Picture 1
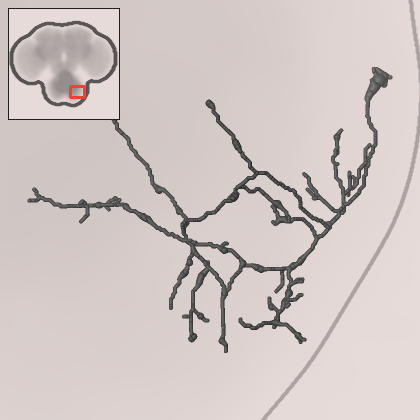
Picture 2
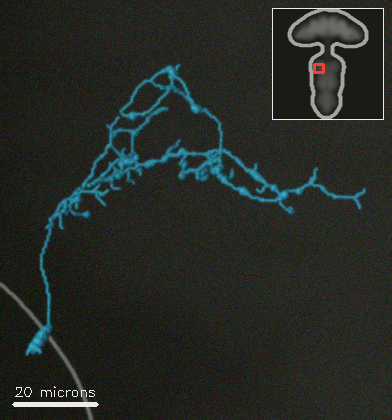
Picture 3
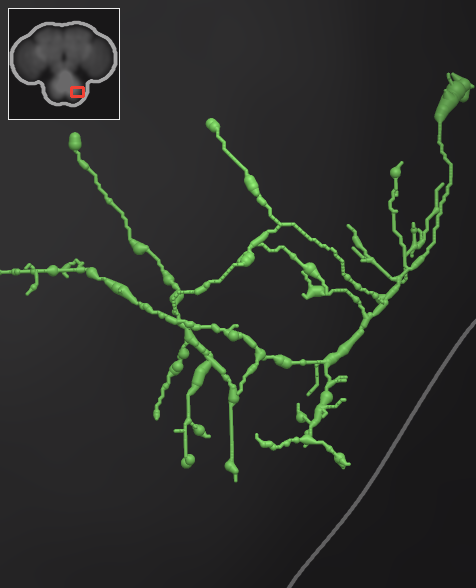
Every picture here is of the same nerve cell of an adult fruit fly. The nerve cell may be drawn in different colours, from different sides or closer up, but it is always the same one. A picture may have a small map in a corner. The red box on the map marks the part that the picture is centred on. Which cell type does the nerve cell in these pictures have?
IN20A.22A077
